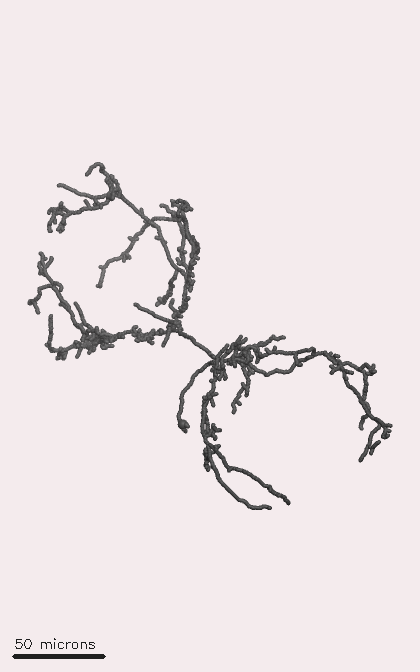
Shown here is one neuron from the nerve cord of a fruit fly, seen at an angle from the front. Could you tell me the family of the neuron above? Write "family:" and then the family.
family: hemilineage 03A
